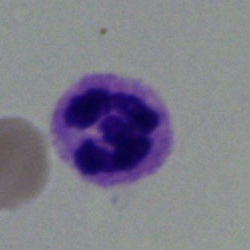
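Segmented neutrophil at the centre of this stained bone marrow smear. Tracing the edge first, I'd call the outline round. The nucleus, as I follow it, is divided into several separate lobes, and a moderate rim of cytoplasm surrounds them. Searching that cytoplasm, I find no vacuoles.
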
